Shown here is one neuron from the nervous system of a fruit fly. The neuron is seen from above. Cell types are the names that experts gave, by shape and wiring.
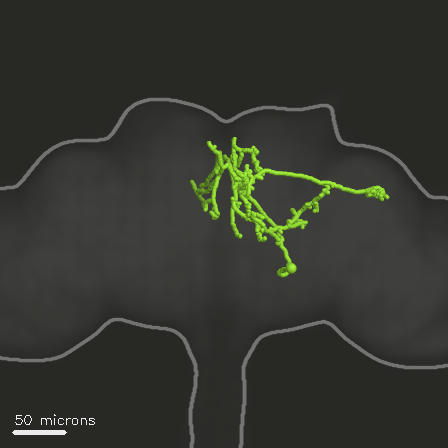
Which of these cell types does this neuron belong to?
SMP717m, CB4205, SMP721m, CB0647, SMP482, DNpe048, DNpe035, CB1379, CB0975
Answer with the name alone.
SMP717m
